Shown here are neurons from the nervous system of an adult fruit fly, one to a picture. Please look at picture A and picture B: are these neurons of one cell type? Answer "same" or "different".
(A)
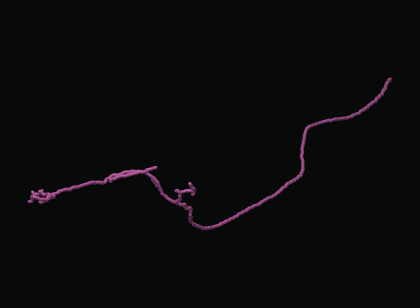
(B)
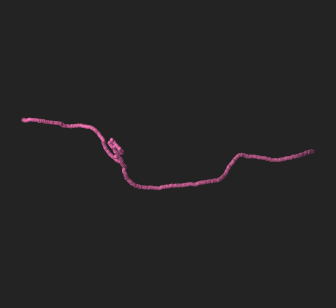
same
